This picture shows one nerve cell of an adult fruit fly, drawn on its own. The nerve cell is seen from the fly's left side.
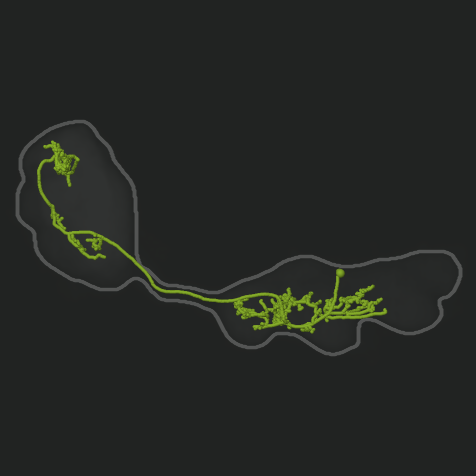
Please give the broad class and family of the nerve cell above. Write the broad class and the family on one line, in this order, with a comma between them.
ascending neuron, hemilineage 05B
